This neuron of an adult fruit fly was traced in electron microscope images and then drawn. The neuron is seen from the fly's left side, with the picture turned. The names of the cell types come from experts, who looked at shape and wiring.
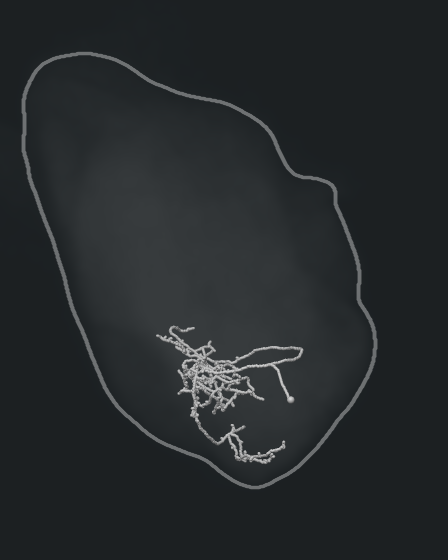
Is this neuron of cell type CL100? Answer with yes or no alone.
yes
